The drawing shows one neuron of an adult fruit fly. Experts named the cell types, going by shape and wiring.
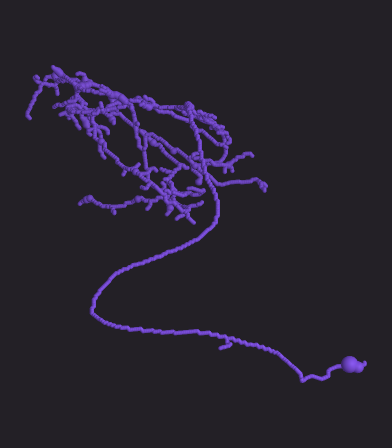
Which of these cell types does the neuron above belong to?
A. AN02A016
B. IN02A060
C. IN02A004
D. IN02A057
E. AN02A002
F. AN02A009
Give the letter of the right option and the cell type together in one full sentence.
Given as option D, IN02A057 is the cell type for the neuron.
